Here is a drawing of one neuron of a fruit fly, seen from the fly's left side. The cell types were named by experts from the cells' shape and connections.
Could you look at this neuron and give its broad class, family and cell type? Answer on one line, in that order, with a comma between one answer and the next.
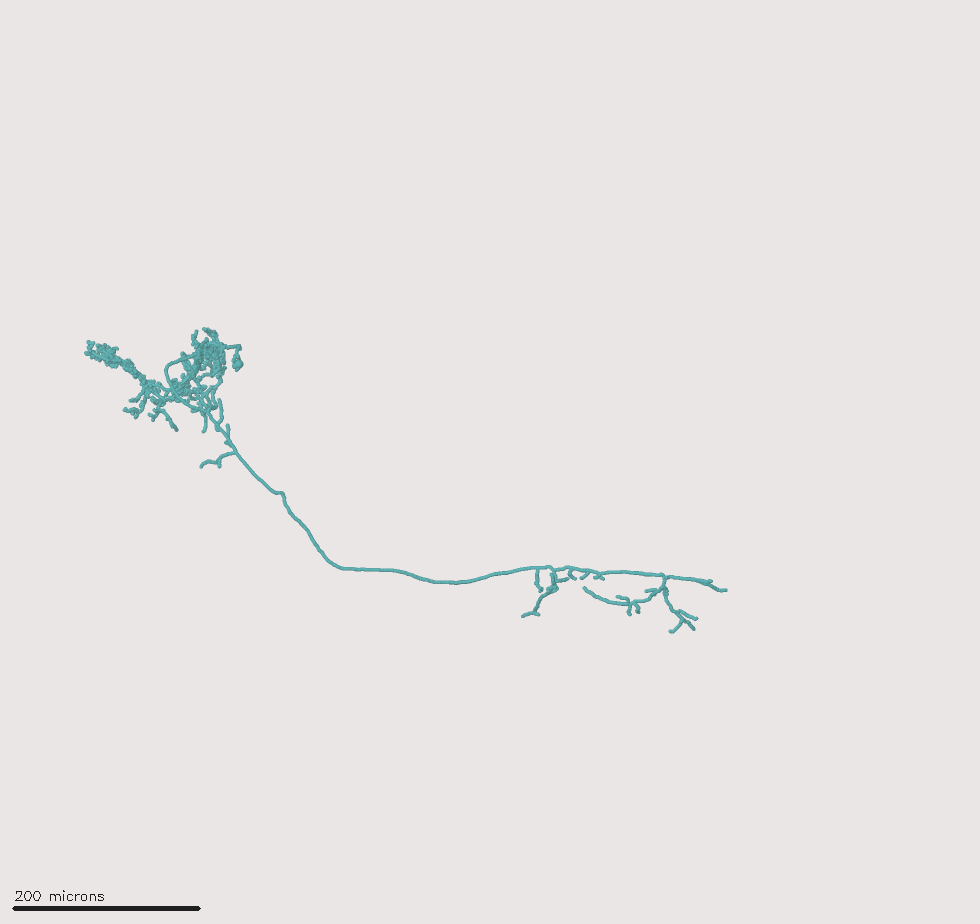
descending neuron, hemilineage PSp2, DNpe016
